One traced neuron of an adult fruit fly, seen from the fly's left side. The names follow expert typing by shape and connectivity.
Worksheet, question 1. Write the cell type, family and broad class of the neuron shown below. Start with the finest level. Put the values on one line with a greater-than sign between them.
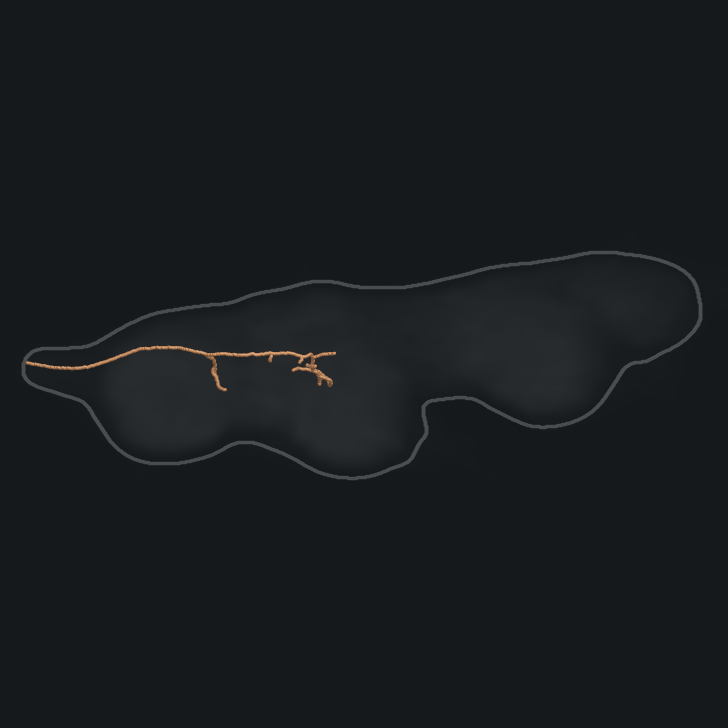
DNg106 > hemilineage MX3 > descending neuron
